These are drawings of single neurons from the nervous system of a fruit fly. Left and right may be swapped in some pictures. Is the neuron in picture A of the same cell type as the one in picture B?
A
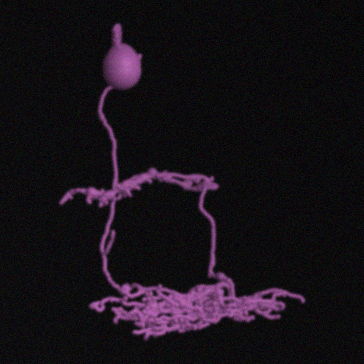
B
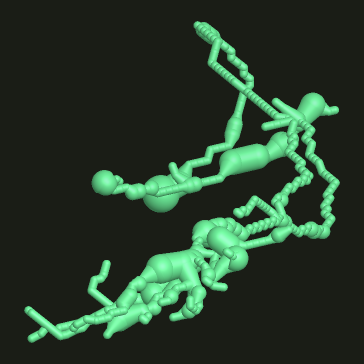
yes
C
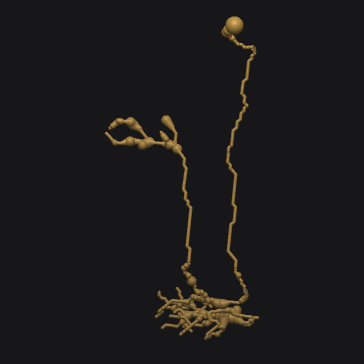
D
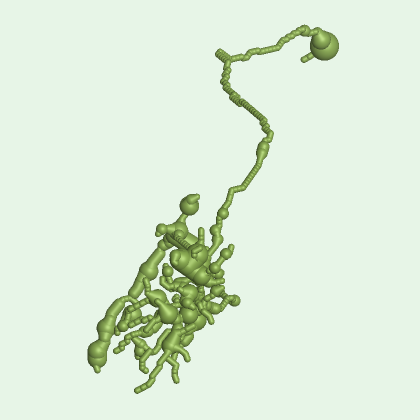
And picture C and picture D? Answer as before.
yes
